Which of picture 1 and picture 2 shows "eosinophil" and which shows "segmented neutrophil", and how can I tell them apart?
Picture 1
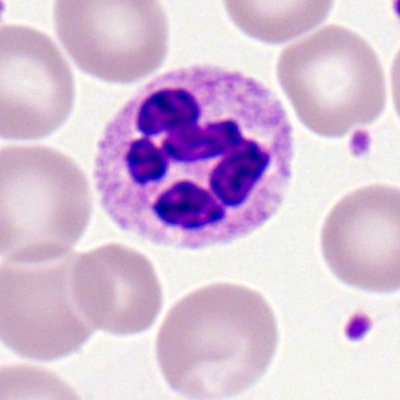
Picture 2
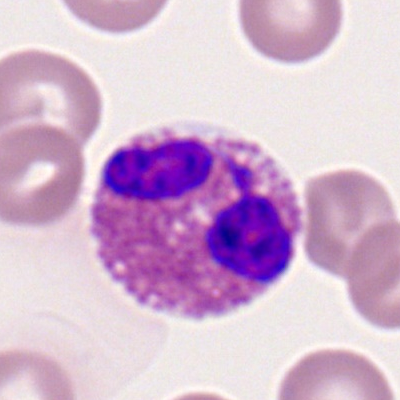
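Picture 1 shows the segmented neutrophil and picture 2 the eosinophil. The first difference lies in the nucleus: in picture 1 it is split into more than three separate lobes, whereas in picture 2 it is made of two separate lobes, one at the upper left and one at the lower right of the cell.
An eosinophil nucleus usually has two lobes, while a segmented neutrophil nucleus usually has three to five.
The second difference lies in the granules: picture 1 has fine pinkish-lilac granules scattered evenly through the cytoplasm, while in picture 2 the cytoplasm is packed throughout with pink-red granules.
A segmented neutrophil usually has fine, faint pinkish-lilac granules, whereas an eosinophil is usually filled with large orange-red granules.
In both cells the chromatin stains dark purple, and in picture 1 it is also dense and clumped. Both cells have plentiful cytoplasm, which in picture 2 is abundant compared with the nucleus. The cell in picture 1 also has a round, smooth outline and pale pink-lilac cytoplasm with no visible vacuoles.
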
